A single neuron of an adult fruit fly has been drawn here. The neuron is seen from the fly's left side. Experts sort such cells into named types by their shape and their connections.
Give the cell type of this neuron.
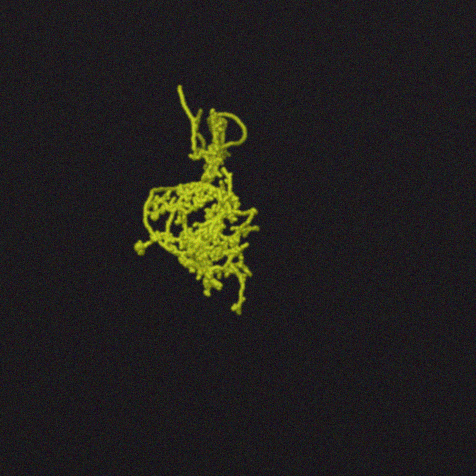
AVLP748m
